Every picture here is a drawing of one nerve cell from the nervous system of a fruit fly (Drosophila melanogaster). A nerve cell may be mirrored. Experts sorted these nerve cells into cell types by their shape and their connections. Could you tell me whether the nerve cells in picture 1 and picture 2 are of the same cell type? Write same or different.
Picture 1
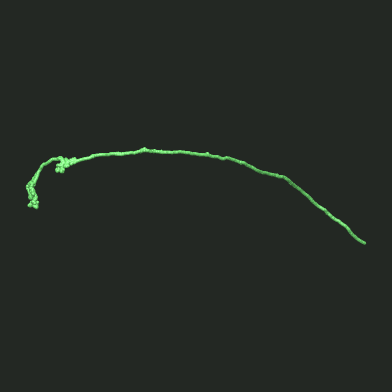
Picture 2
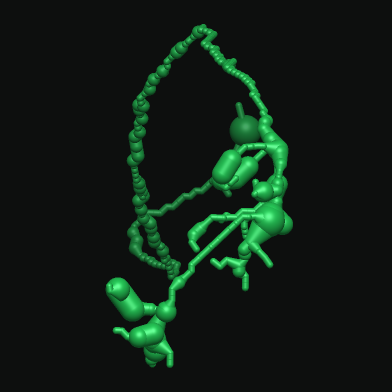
same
